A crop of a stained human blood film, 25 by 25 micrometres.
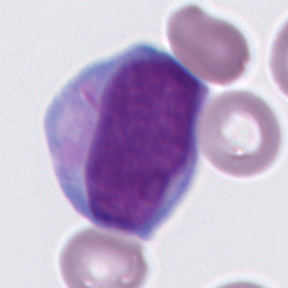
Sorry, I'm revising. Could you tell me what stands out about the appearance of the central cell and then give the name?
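Smooth, somewhat angular outline without surface projections, about 17 by 14 micrometres. The nucleus, about 16 by 9 micrometres, fills about 60% of the cell's area and sits toward the right, leaving the widest band of cytoplasm on the left. Now the chromatin: finely and evenly dispersed, no coarse dark clumps. And a thin pinkish-red linear streak in the cytoplasm, upper left of the nucleus. So: an atypical promyelocyte.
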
